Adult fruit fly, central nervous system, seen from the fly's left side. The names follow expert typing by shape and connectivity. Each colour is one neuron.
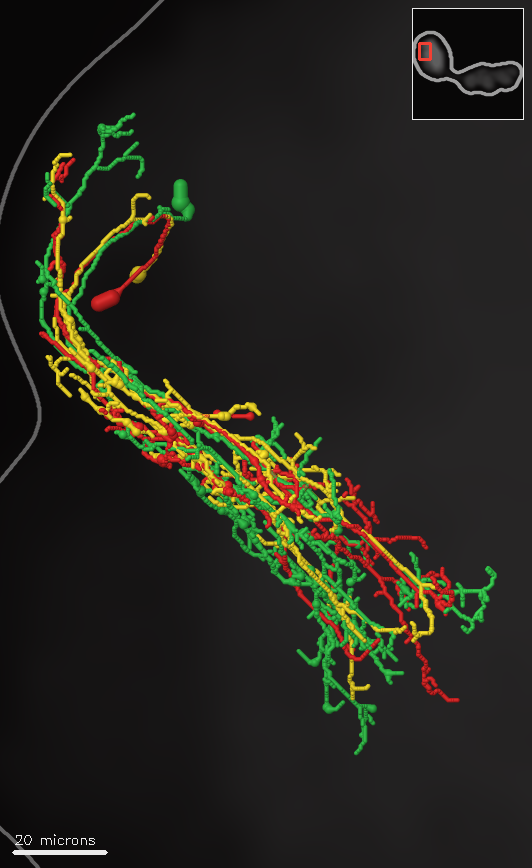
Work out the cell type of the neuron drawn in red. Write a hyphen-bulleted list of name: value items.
- cell type: LAL043_a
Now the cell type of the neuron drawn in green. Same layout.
- cell type: LAL043_d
